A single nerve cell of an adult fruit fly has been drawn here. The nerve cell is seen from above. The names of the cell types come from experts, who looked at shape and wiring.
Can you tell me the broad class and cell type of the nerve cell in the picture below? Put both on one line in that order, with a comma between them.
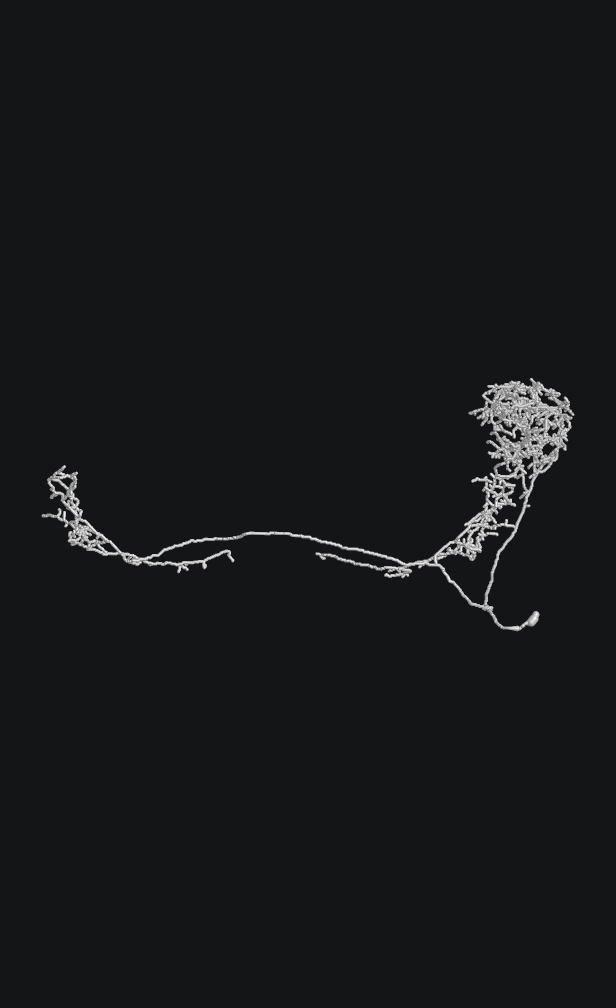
central-brain intrinsic neuron, AVLP475_b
